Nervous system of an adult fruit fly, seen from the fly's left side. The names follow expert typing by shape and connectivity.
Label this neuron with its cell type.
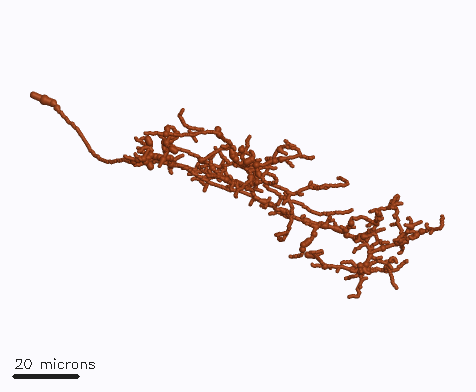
IN09A024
